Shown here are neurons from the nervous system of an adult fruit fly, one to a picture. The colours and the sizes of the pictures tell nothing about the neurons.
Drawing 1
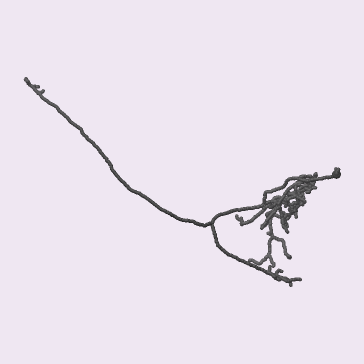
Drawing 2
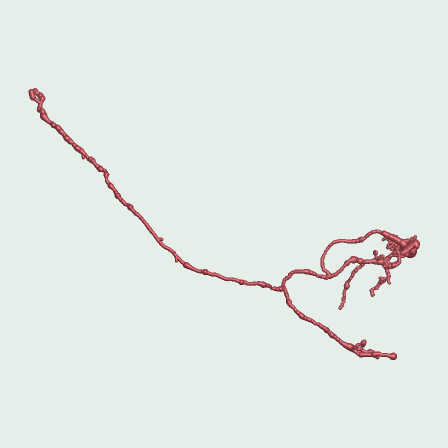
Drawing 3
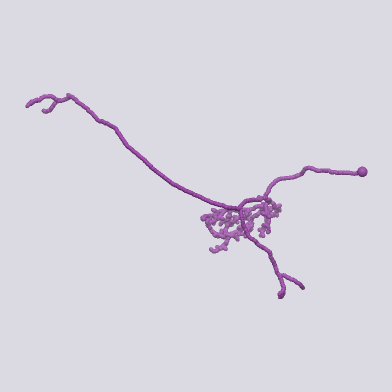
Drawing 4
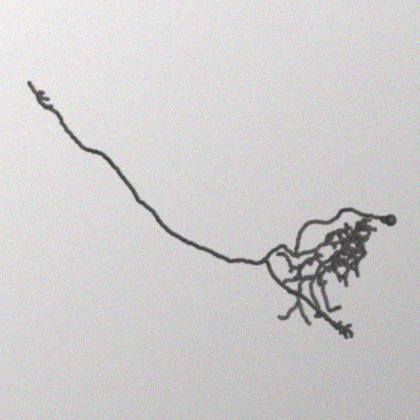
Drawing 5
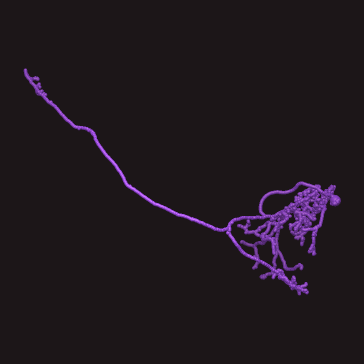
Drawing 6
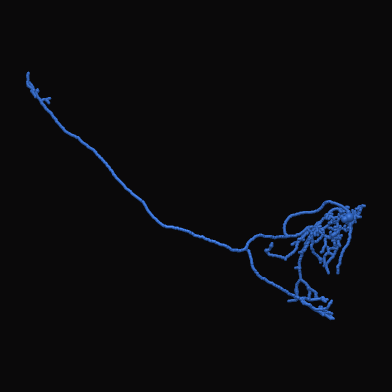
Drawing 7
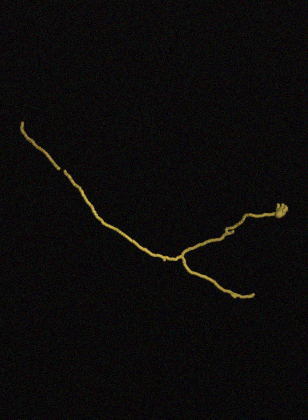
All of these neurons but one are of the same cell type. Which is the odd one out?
3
